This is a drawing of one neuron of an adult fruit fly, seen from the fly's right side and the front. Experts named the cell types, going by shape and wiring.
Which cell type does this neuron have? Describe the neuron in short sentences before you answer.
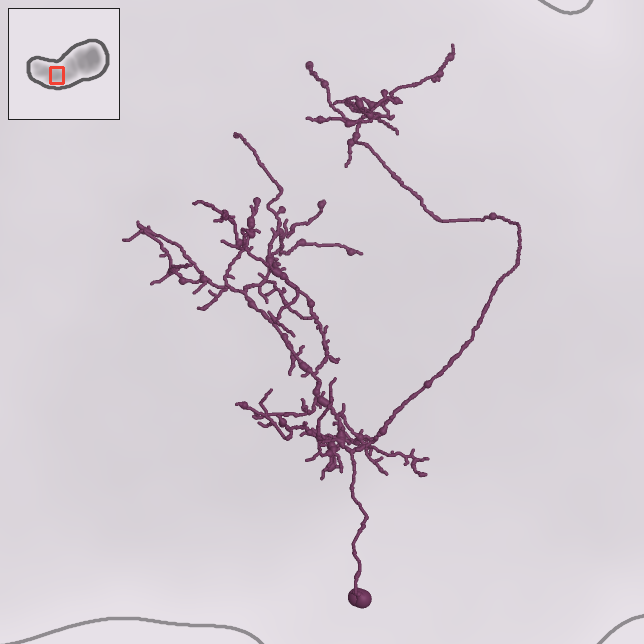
Dozens of branch ends can be seen. As drawn here it is taller than it is wide. This is a nerve-cord intrinsic neuron. It is of cell type IN06B080.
